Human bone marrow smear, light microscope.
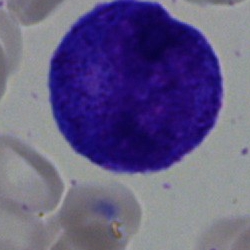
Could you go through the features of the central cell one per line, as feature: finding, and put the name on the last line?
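Outline: round
Staining: deep blue-purple throughout
Chromatin: fine, stippled texture
Vacuoles: none seen
Name: promyelocyte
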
